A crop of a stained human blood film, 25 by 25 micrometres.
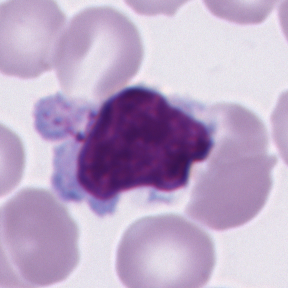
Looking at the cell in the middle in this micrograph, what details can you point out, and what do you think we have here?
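Ragged cytoplasmic projections on the left side give this cell an irregular outline. Its chromatin stains dark purple and appears dense throughout the nucleus, in which no nucleoli can be seen. The cytoplasm is pale greyish blue. The cell is a typical lymphocyte.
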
